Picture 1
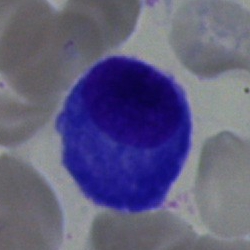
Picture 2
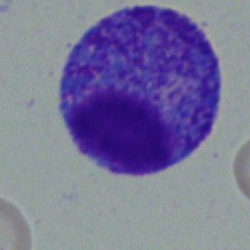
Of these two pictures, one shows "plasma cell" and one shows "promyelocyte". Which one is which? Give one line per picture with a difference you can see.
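The cell in picture 1 is a plasma cell. No granules can be seen in the cytoplasm.
The cell in picture 2 is a promyelocyte. The cytoplasm is packed with coarse dark purple granules.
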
